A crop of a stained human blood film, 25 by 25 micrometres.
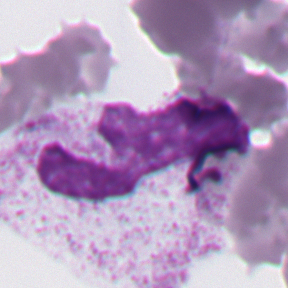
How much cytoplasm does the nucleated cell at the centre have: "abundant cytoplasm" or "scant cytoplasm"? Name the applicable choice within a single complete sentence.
The nucleus is surrounded by broad cytoplasm.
